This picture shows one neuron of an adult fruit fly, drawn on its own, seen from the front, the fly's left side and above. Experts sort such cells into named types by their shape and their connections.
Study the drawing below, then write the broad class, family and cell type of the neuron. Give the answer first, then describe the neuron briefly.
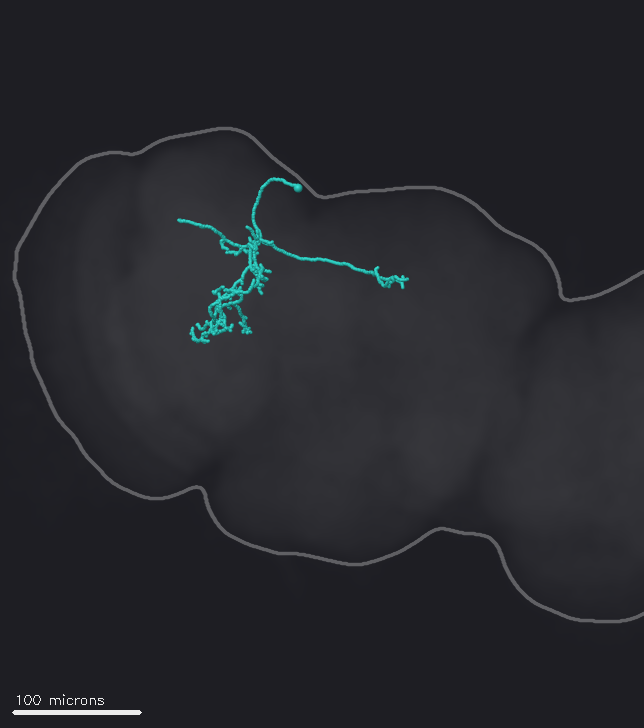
This is a central-brain intrinsic neuron. Its family is hemilineage SMPp&v1_posterior. Its cell type is SMP450. The cell body is at the top of the picture. From left to right in the picture it spans about 180 microns.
